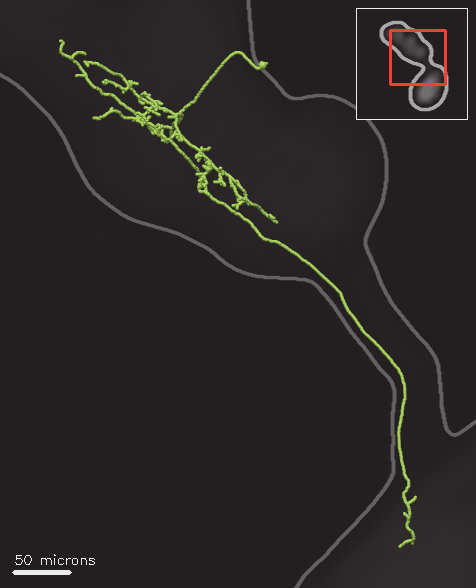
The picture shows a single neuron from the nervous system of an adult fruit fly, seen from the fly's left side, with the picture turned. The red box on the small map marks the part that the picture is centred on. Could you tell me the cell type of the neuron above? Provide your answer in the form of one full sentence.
This neuron carries the cell type designation AN07B063.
